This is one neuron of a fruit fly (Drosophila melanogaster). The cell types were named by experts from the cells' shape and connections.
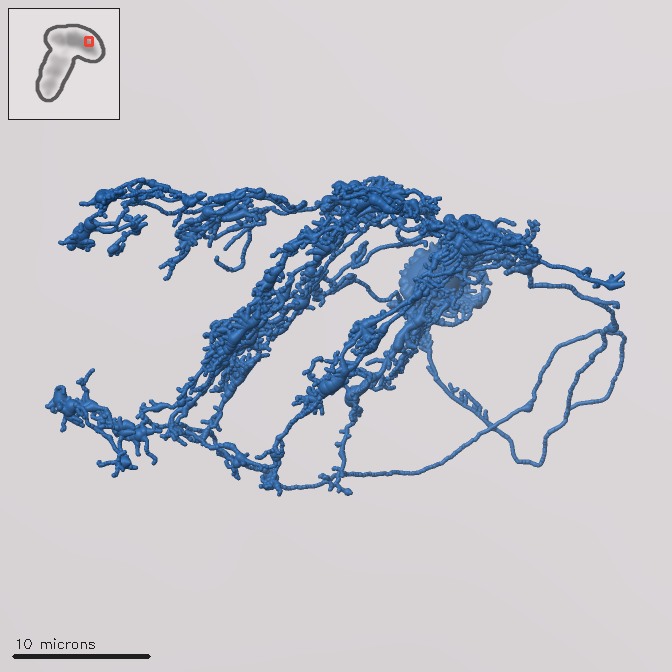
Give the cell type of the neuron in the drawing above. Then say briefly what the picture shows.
Its cell type is Dm9. It is an optic-lobe intrinsic neuron. By the scale bar it is about 45 microns wide in this view. The picture shows more than a hundred branch ends.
